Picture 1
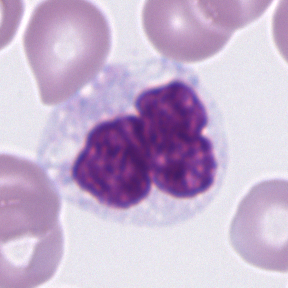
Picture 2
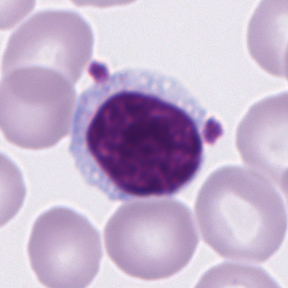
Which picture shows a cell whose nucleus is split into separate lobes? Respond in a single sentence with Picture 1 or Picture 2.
What Picture 1 shows is a cell with a nucleus split into lobes.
